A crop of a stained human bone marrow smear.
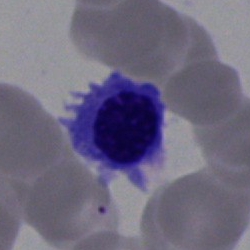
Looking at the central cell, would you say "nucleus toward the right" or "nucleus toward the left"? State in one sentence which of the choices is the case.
The cell has its nucleus positioned toward the right.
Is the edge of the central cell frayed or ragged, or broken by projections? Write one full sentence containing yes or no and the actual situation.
Yes, this cell has an outline that is rough instead of smooth.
